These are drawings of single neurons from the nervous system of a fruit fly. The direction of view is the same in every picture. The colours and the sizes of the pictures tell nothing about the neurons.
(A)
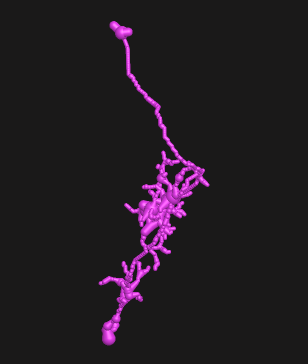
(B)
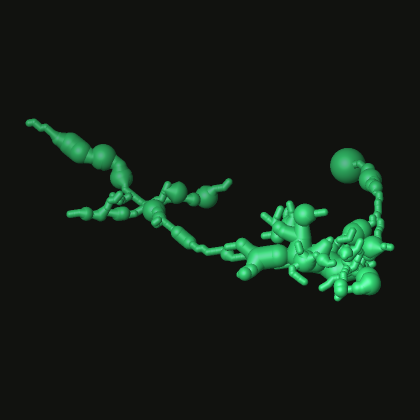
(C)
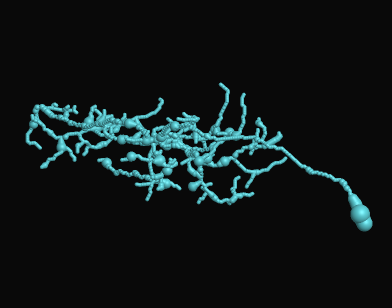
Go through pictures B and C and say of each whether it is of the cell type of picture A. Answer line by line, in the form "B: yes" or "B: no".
B: yes
C: no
